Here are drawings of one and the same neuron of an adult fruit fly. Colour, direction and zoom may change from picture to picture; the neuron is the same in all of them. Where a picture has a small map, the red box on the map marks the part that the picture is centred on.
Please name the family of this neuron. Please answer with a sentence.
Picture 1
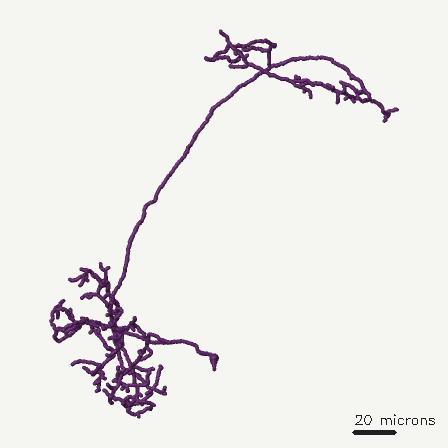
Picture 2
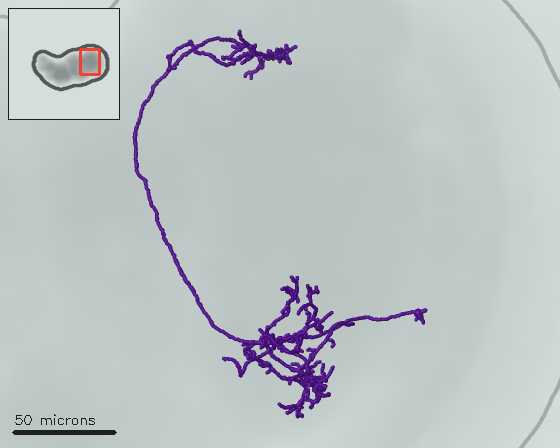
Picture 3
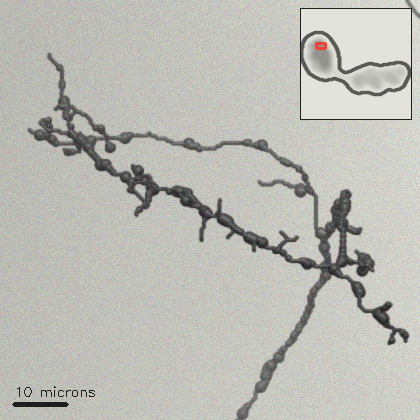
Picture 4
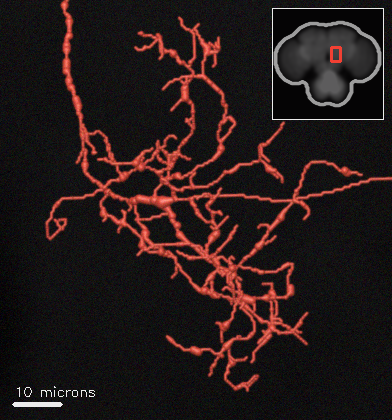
The family is hemilineage ALl1_ventral.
